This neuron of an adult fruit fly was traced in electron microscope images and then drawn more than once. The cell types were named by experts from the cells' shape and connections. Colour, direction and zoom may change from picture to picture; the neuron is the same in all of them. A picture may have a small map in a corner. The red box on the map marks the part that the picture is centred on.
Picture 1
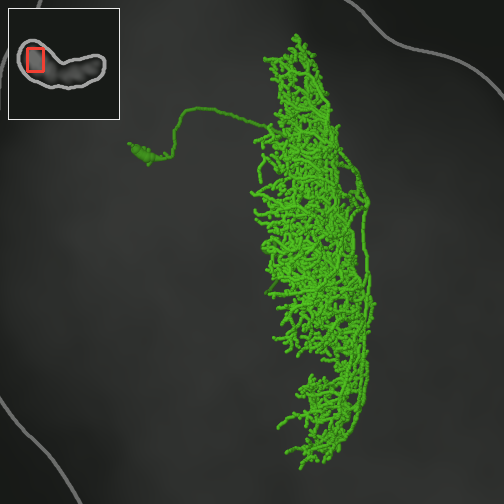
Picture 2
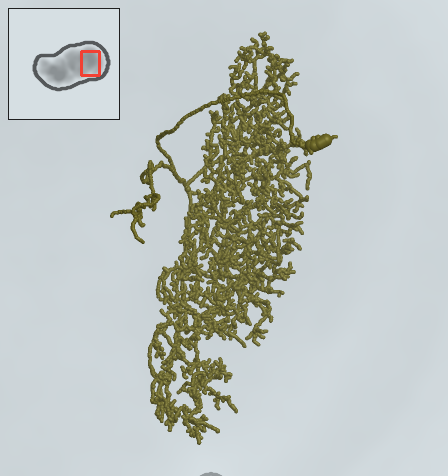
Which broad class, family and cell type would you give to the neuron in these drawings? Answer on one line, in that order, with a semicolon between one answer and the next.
visual projection neuron; LPT; LPT23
